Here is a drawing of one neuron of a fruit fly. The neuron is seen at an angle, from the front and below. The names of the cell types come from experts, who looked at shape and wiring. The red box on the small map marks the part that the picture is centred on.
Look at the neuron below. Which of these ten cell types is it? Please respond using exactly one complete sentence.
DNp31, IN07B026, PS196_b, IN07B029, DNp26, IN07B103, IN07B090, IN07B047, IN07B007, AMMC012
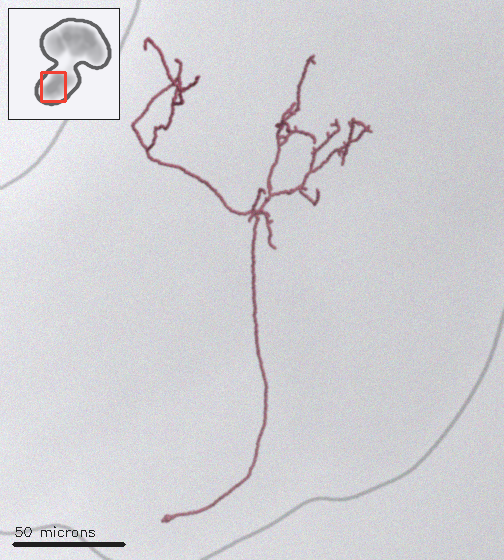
This neuron belongs to the cell type IN07B103.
